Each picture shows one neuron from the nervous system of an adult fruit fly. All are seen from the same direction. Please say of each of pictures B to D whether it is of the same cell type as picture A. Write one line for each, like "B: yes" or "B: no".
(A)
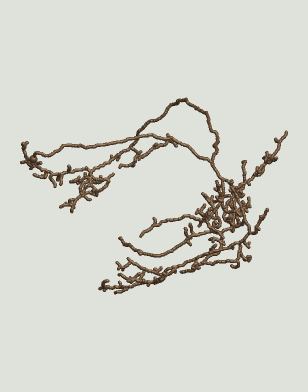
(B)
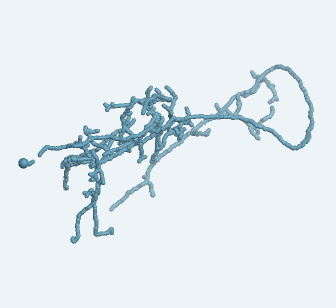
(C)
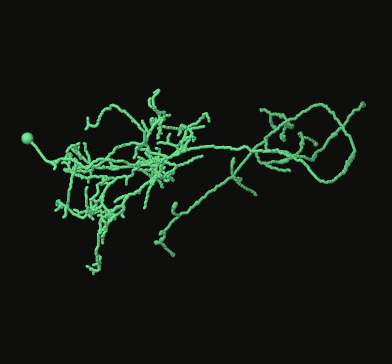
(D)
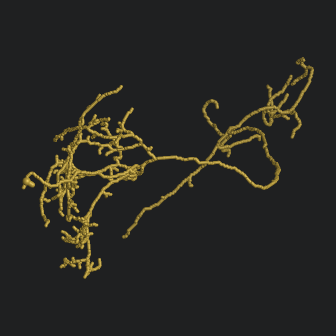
B: no
C: no
D: no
